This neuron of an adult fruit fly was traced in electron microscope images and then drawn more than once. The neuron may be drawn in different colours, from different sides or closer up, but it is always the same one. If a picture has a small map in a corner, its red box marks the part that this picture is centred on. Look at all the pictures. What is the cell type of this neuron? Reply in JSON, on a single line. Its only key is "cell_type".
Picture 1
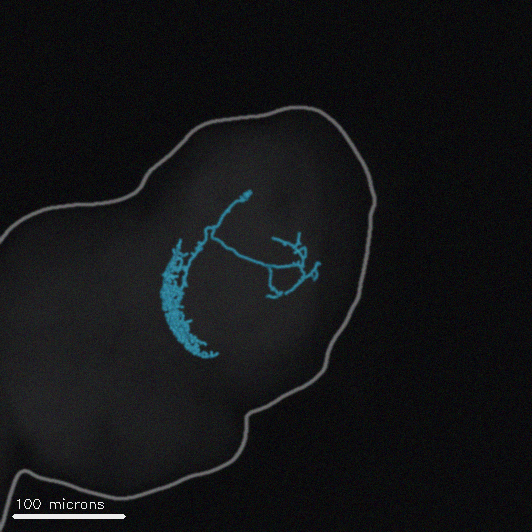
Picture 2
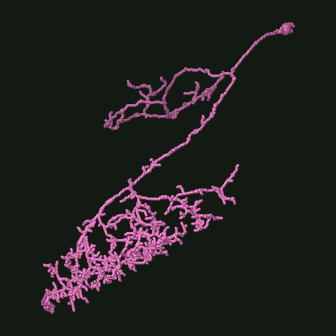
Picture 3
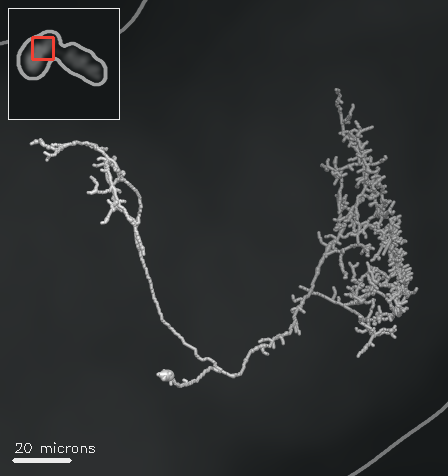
{"cell_type": "LT80"}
